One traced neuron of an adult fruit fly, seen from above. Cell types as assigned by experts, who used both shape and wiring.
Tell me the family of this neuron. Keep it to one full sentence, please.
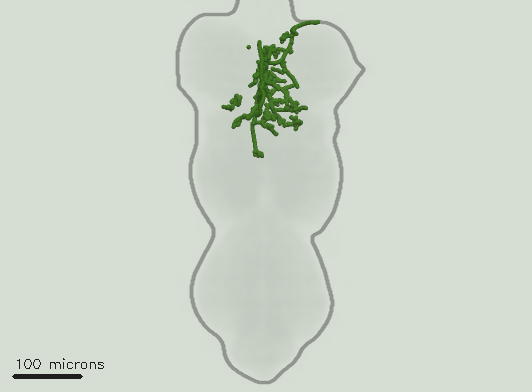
By its family, the neuron is hemilineage 08B.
